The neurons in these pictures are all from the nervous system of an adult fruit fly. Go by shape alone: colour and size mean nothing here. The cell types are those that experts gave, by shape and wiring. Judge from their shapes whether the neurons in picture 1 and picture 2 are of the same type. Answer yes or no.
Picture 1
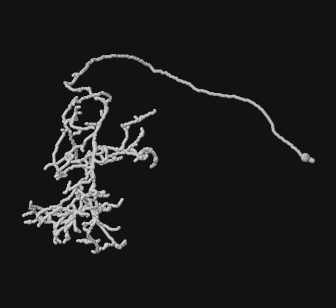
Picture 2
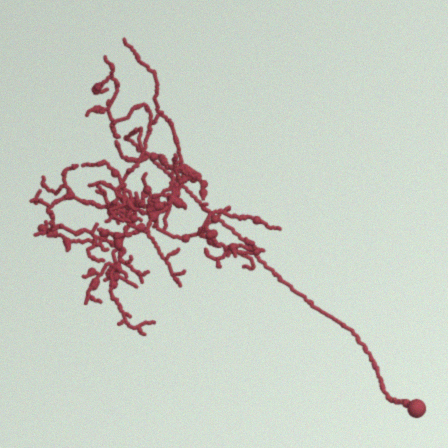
yes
